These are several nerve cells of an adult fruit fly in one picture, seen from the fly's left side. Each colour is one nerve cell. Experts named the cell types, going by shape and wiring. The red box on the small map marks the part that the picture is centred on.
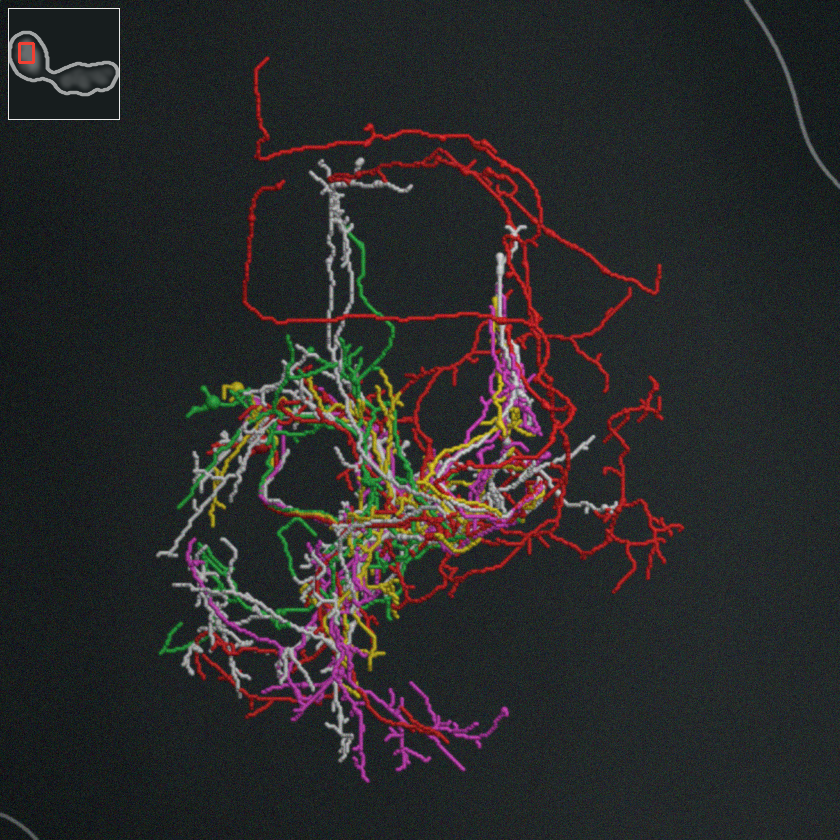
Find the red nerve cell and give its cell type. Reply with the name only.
PVLP063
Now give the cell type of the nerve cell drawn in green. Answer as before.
CB4214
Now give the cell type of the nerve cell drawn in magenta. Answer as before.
AVLP274_b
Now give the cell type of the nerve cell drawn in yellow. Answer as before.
CB0925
